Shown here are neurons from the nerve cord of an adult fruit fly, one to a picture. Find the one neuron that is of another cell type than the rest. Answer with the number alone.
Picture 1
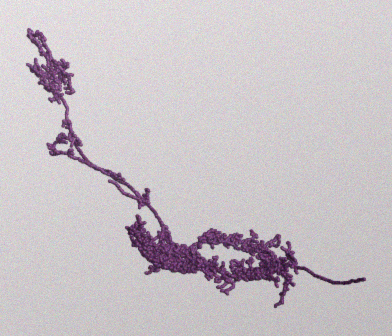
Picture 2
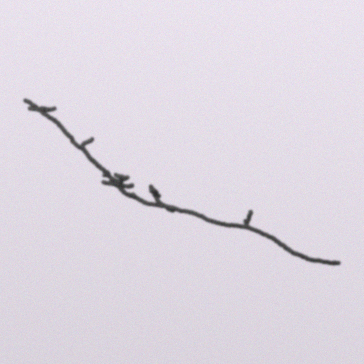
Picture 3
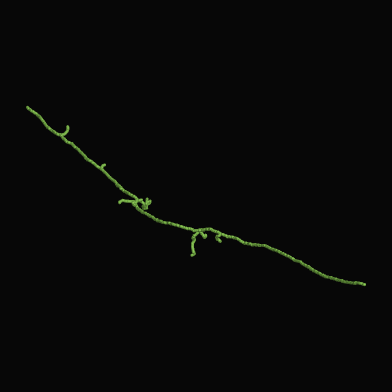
1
